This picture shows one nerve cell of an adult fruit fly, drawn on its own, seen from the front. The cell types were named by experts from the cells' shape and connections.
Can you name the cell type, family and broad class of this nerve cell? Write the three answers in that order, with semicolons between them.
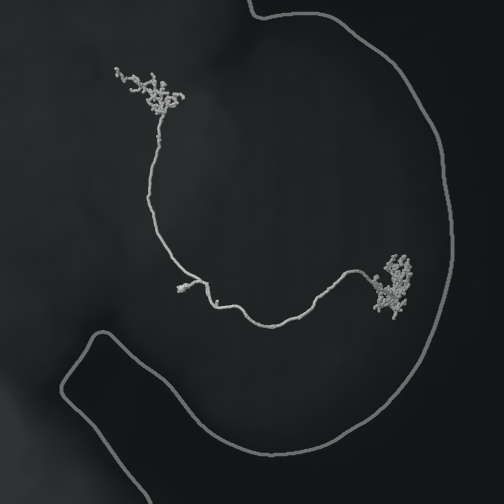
MeVP1; MeVP; visual projection neuron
